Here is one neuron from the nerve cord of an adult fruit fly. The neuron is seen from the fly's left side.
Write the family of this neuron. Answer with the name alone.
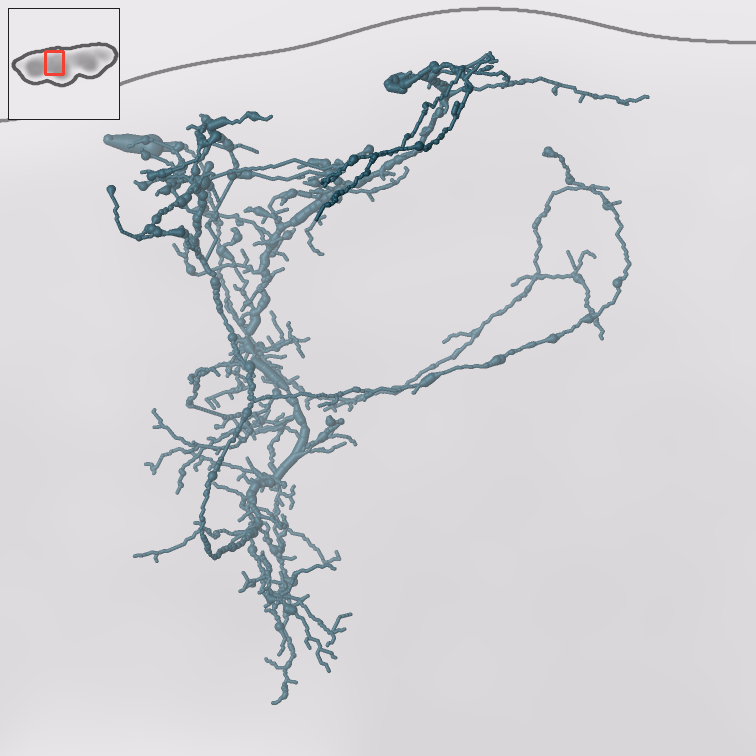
hemilineage 17A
